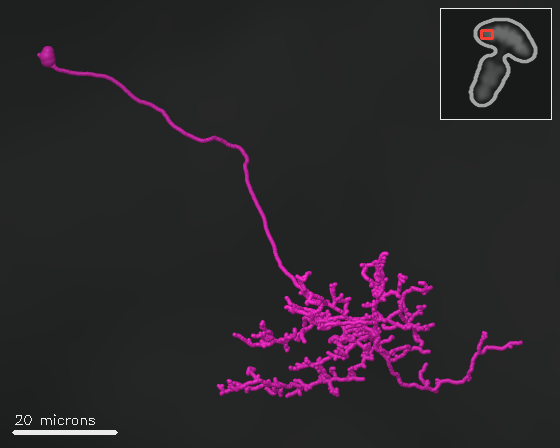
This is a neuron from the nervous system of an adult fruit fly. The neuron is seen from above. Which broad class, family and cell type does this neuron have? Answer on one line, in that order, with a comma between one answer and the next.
optic-lobe intrinsic neuron, Cm, Cm6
